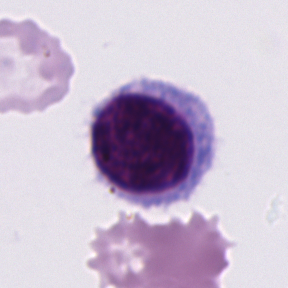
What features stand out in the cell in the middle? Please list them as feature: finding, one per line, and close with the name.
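Outline: roughly round, as I look at it
Nucleus: sitting off-centre, over toward the left side
Edge: faintly ragged, with fine fuzzy projections
Granules: none distinct that I can make out in the cytoplasm
Cell: hairy cell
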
